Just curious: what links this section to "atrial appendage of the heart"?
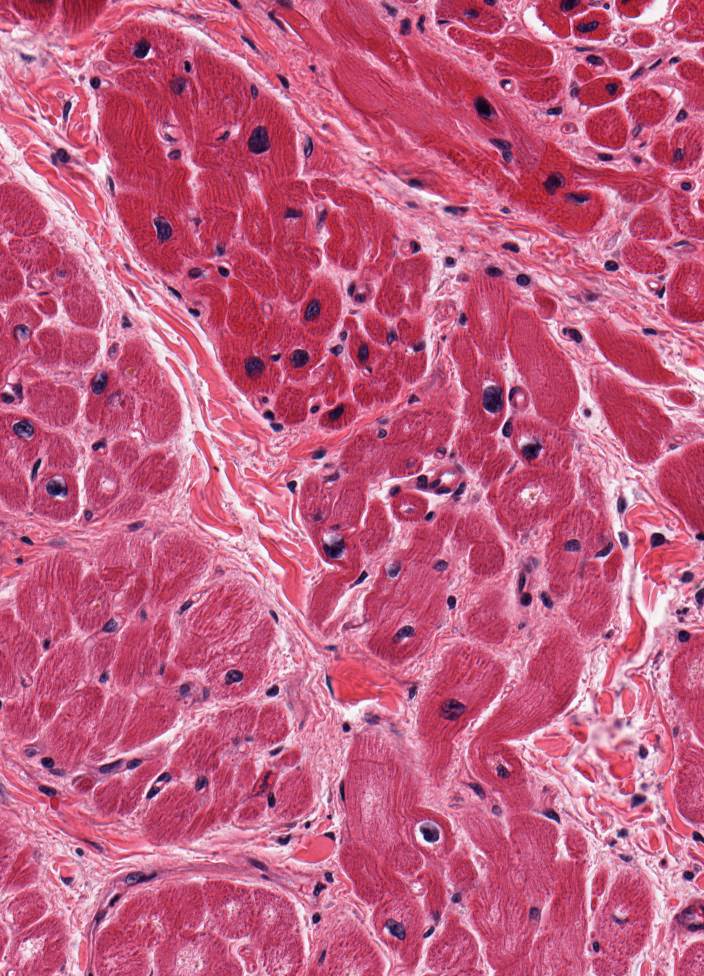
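Section: atrial appendage of the heart.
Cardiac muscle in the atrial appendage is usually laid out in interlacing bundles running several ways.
Fits: bands of pale pink fibrous connective tissue split the muscle into separate bundles across the field.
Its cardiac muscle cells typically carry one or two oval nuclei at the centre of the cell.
Fits: central nuclei are present, some ringed by a clear pale halo in the fibre cytoplasm. Also seen: in the field centre some fibres branch and join neighbouring fibres. Also seen: small dark elongated nuclei scattered in the connective tissue between the muscle fibres.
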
